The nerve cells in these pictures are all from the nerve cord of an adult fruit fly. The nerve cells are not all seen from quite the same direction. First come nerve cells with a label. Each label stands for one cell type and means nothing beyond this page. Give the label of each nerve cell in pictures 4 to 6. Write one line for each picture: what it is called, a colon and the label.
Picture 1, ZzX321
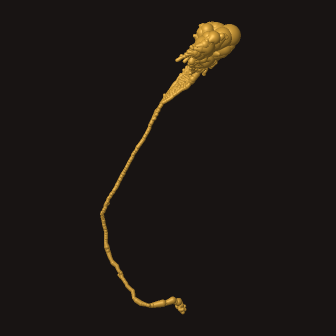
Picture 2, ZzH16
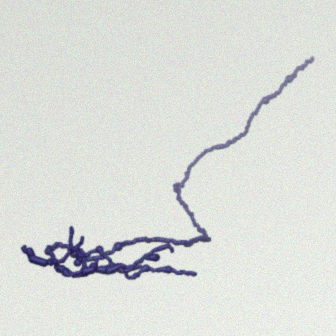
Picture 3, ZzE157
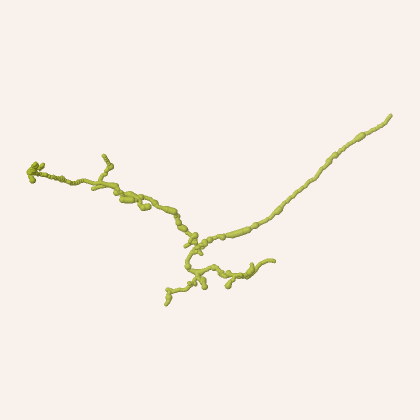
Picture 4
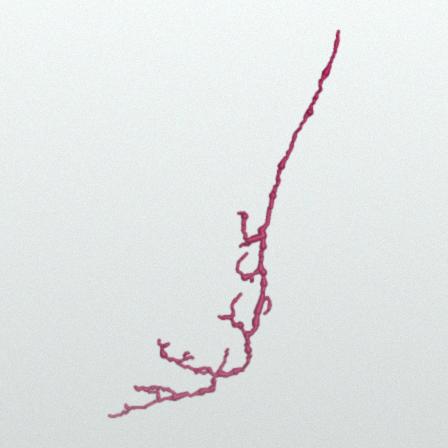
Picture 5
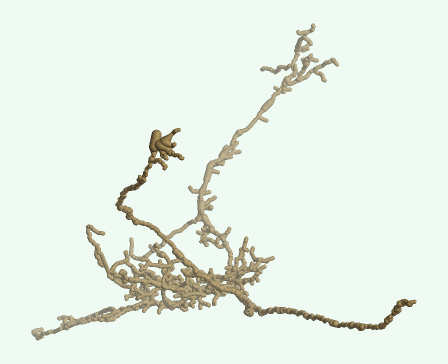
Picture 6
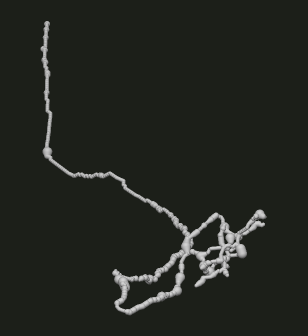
4: ZzX321
5: ZzE157
6: ZzH16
